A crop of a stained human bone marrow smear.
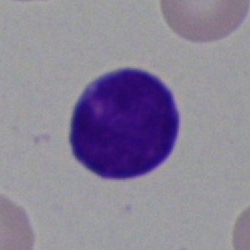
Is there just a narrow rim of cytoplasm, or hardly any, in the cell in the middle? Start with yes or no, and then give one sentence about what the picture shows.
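Yes. Cytoplasm is scant, with no broad rim visible around the nucleus.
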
